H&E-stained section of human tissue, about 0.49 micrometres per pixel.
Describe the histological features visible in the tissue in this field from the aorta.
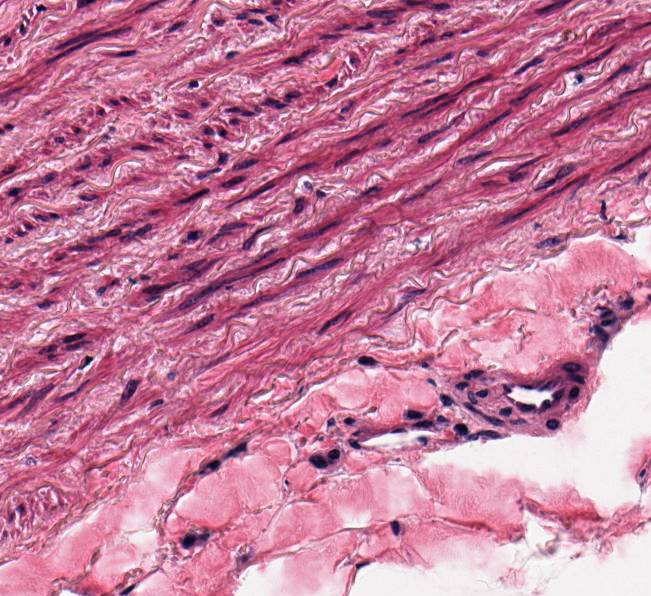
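What catches the eye first is a dense band of fibres filling the upper part of the field, with a paler tissue of rounded-polygonal profiles along the lower part. Those upper fibres are deeply pink and follow a wavy course. Their nuclei are dark and elongated, lined up parallel to the fibres. Below, the pale pink polygonal profiles have small dark nuclei sitting at their edges.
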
